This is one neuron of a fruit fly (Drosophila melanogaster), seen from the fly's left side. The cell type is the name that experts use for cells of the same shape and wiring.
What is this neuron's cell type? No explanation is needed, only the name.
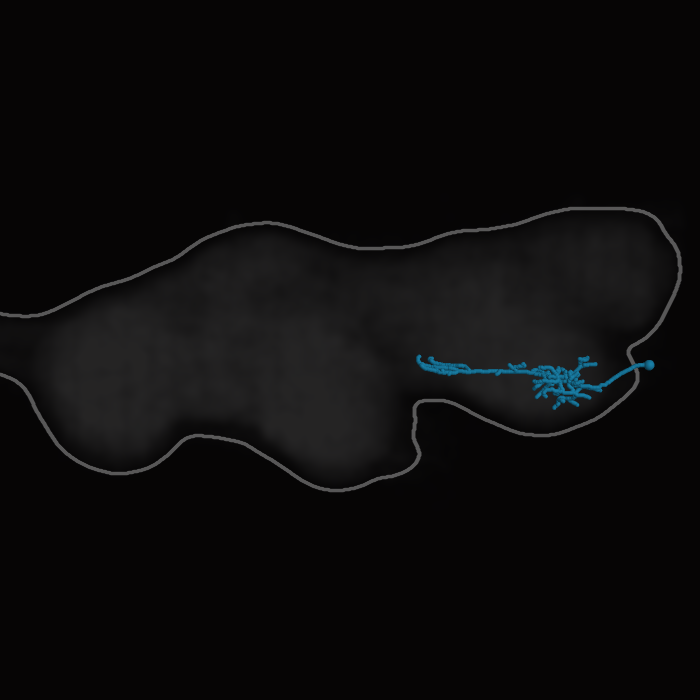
IN01B093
